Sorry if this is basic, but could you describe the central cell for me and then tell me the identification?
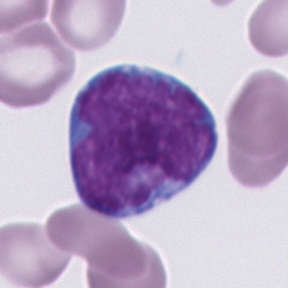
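The cell has a rounded-triangular rather than circular outline. A small notch marks the left side of the nucleus. The cytoplasm is blue, and the chromatin is finely mottled, without coarse dark blocks. The cell is a myeloblast.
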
